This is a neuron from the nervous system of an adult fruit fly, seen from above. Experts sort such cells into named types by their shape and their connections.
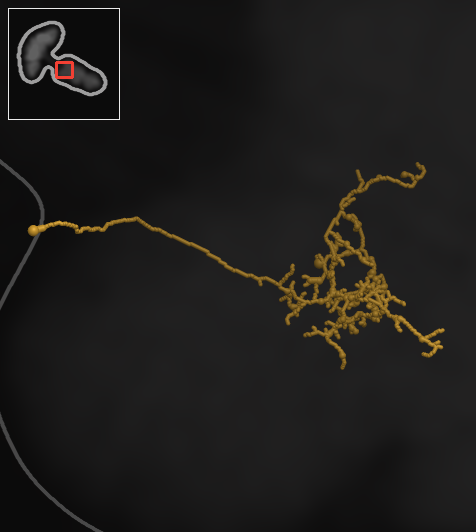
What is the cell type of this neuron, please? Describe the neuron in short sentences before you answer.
The cell body can be seen on the left of the picture. The picture shows dozens of branch ends. Its broad class is nerve-cord intrinsic neuron. Its cell type is IN09A075.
